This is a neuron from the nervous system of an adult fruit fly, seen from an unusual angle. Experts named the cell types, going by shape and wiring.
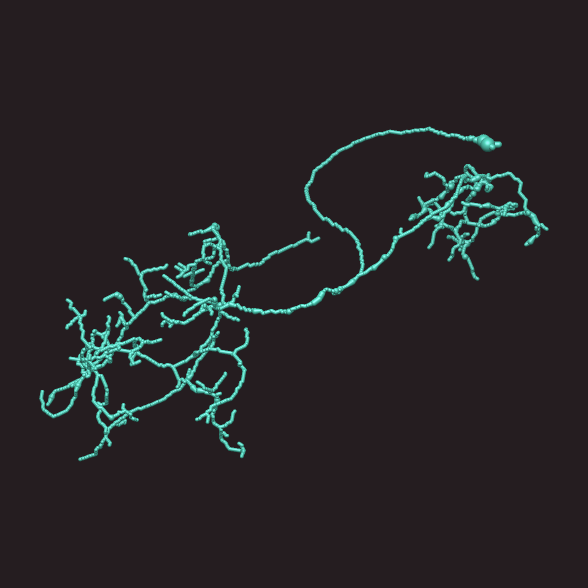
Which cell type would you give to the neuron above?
SLP433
